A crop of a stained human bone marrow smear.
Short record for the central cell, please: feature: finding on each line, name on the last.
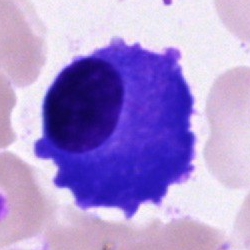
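Border: irregular, with many small rounded bumps along the edge
Nucleus: off-centre, toward the upper left
Chromatin: very dark purple and dense-looking
Cytoplasm: plentiful; notice it takes up more of the cell than the nucleus
Name: plasma cell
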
